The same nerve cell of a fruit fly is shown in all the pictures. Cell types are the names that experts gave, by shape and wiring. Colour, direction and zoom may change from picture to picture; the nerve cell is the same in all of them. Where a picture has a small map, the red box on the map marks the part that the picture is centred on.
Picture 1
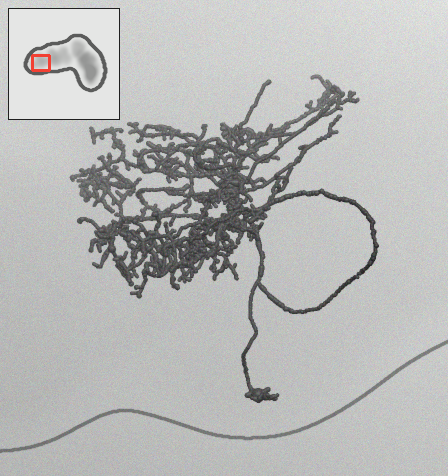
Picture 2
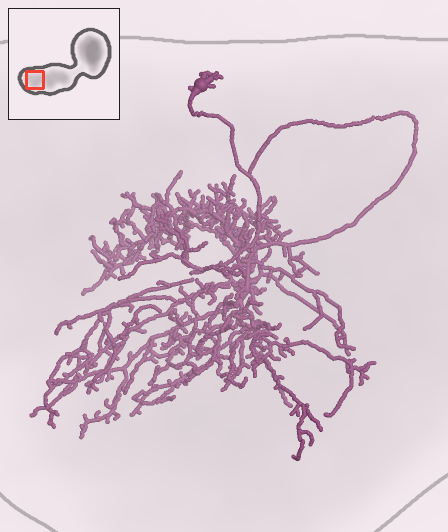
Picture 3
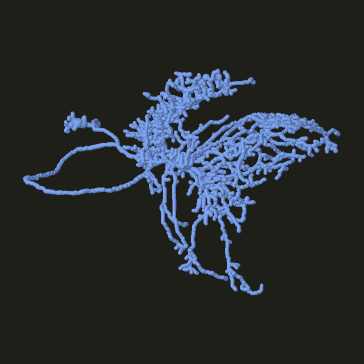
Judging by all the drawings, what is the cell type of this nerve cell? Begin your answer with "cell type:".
cell type: INXXX213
